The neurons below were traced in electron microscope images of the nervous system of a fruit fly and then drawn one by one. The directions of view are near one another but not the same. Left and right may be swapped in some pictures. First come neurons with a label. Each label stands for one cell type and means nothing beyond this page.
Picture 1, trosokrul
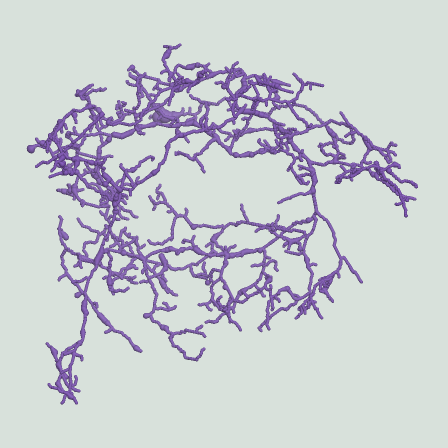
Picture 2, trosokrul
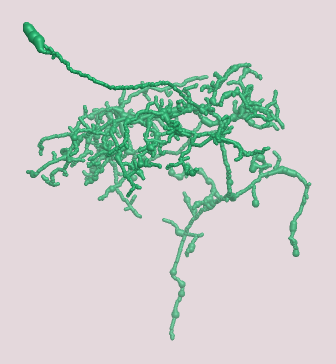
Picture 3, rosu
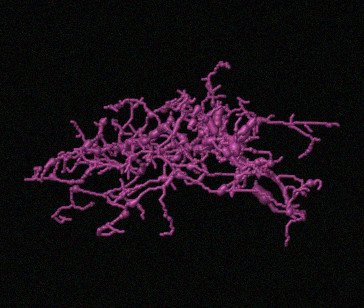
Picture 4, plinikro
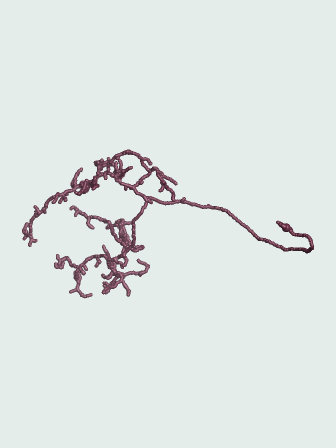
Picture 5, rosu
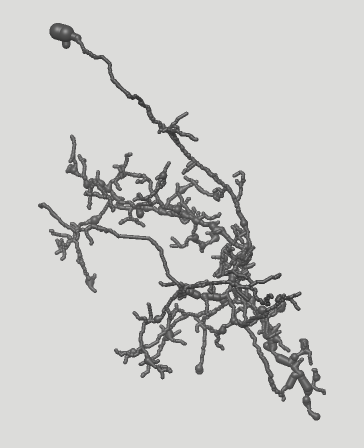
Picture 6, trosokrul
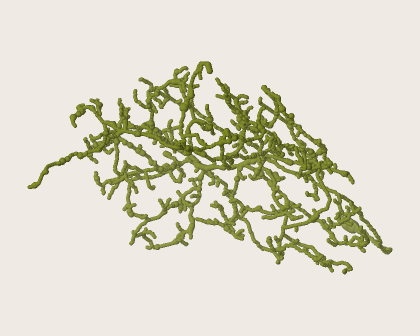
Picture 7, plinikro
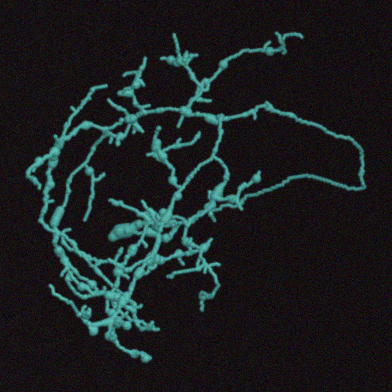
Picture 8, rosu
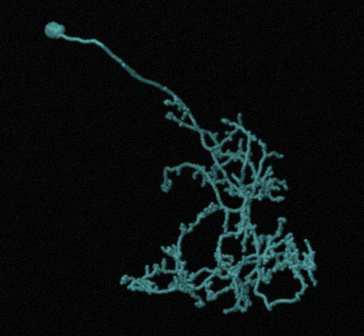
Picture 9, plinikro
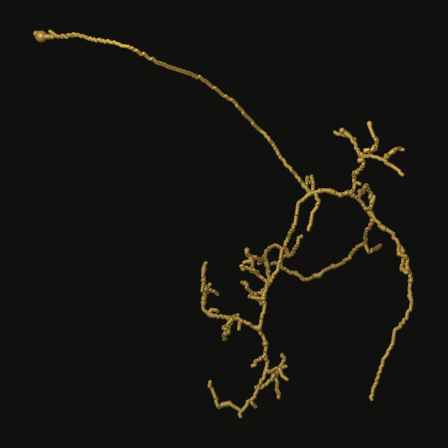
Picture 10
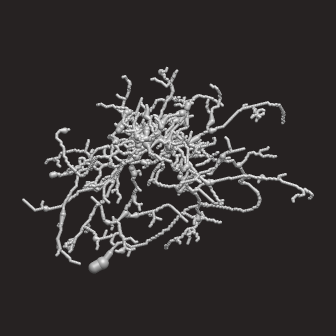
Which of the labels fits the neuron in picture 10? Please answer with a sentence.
It belongs to rosu.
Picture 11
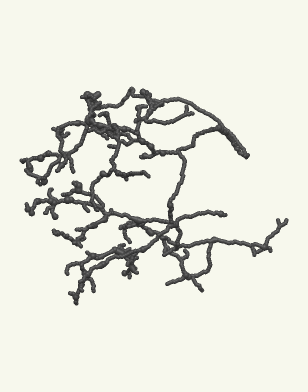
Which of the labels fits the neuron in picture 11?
It belongs to plinikro.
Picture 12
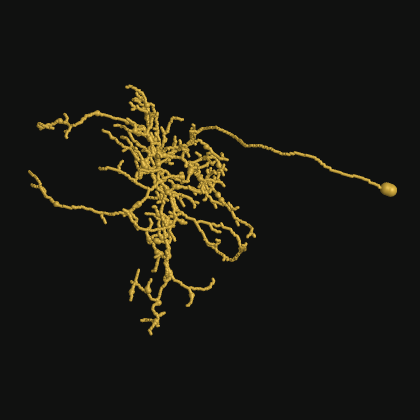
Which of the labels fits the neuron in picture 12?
It belongs to rosu.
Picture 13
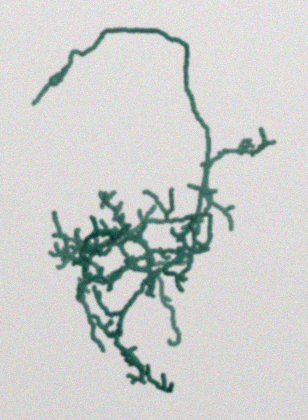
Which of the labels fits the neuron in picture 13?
It belongs to plinikro.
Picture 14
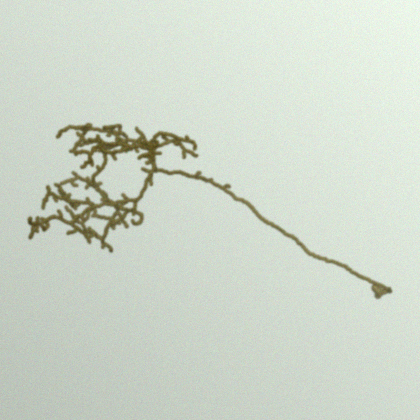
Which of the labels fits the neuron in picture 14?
It belongs to plinikro.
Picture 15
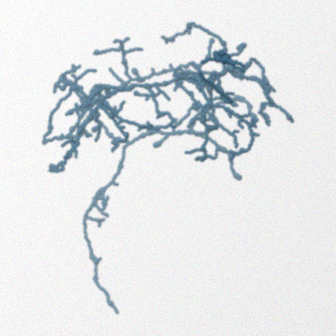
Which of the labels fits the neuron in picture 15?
It belongs to trosokrul.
